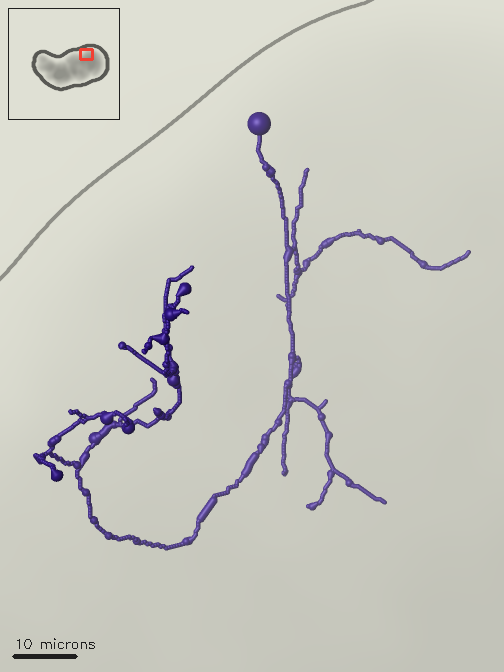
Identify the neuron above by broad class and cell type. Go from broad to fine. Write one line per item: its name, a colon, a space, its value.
broad class: central-brain intrinsic neuron
cell type: CB1548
